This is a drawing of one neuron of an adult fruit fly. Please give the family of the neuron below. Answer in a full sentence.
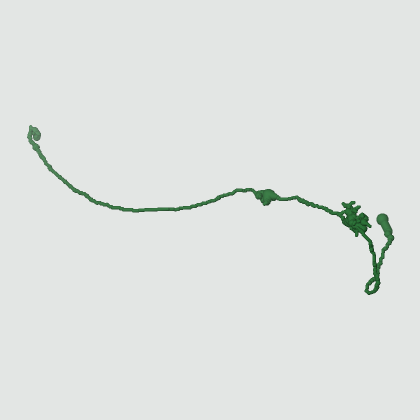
The family is Tm.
